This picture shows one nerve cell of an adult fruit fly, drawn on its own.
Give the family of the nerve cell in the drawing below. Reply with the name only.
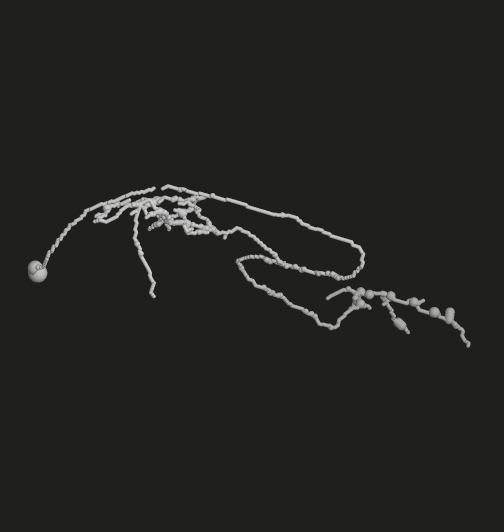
hemilineage LHp2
